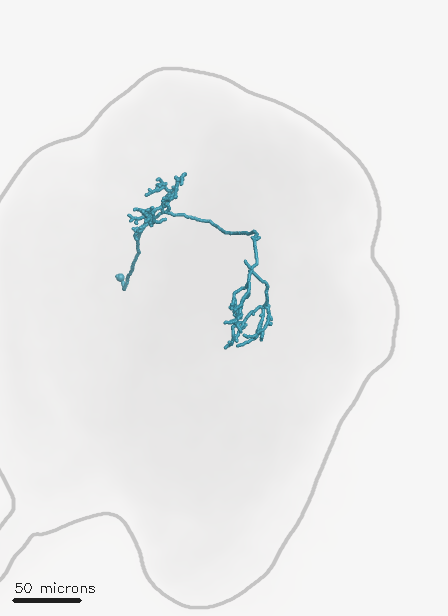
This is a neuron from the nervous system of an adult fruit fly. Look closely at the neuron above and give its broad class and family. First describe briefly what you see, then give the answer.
The cell body can be seen on the left of the picture. By the scale bar it is about 130 microns tall in this view. Its broad class is central-brain intrinsic neuron. The family is hemilineage DM6_posterior.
